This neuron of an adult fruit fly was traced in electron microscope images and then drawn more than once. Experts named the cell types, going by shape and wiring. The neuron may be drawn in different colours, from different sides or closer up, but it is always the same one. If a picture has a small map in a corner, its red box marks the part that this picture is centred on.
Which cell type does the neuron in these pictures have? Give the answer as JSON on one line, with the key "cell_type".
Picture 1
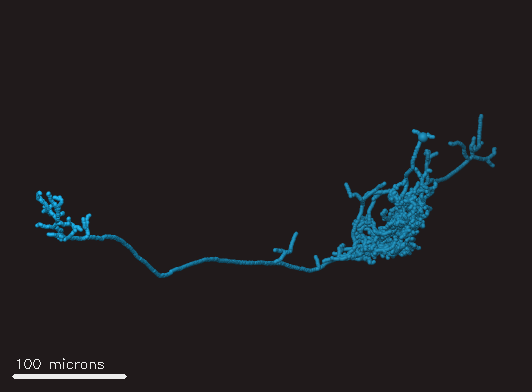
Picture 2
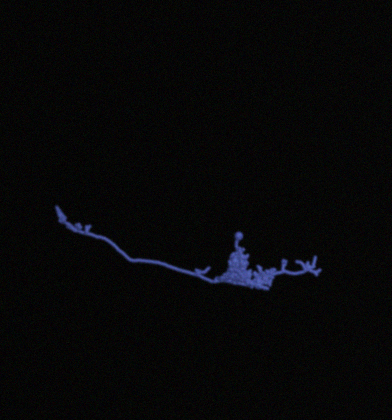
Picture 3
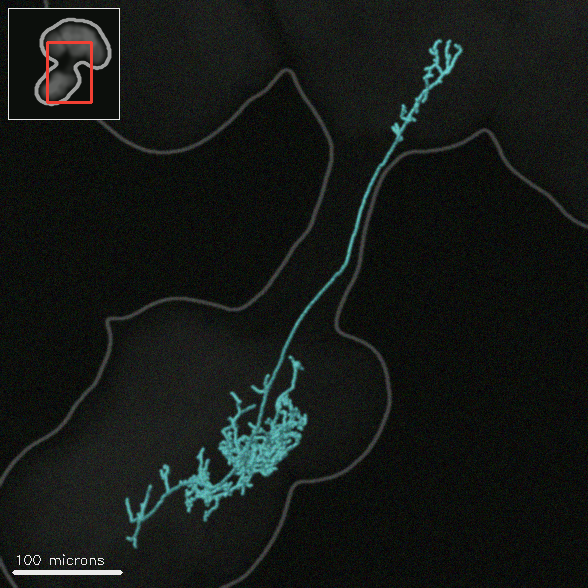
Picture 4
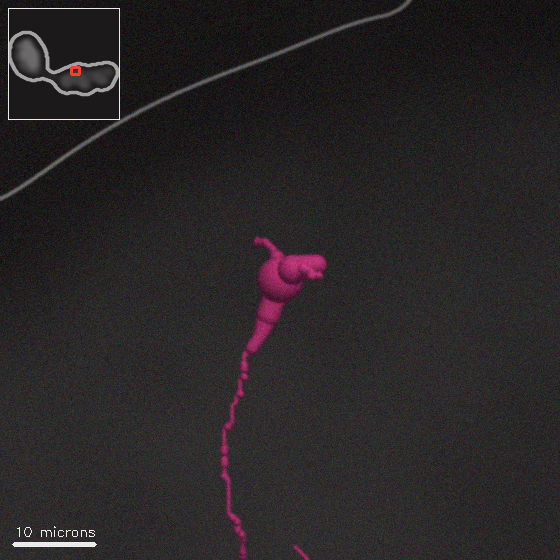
{"cell_type": "AN17A031"}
